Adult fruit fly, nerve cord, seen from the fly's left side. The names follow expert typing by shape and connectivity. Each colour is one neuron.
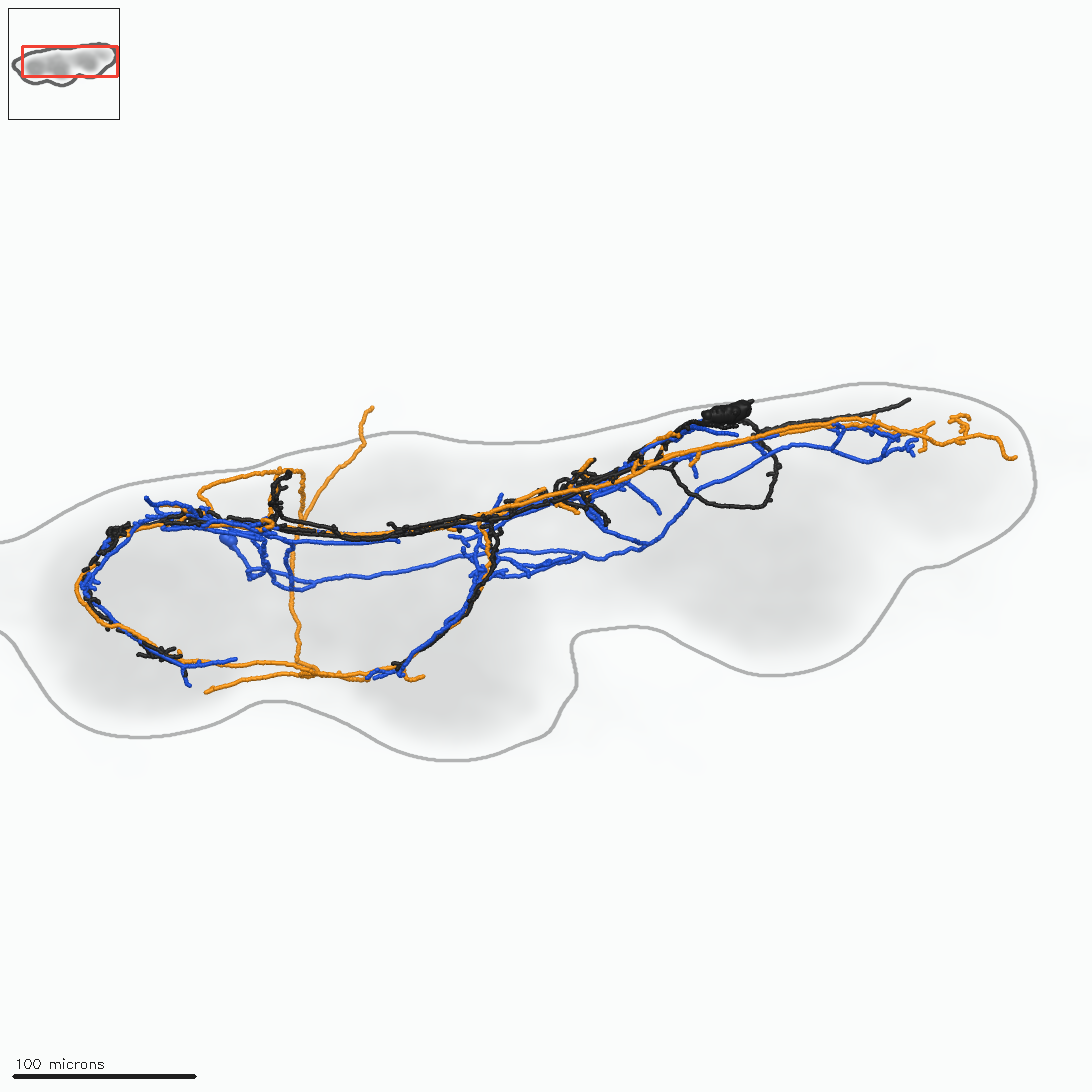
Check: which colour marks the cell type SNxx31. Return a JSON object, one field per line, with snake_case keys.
{
 "colour": "orange"
}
